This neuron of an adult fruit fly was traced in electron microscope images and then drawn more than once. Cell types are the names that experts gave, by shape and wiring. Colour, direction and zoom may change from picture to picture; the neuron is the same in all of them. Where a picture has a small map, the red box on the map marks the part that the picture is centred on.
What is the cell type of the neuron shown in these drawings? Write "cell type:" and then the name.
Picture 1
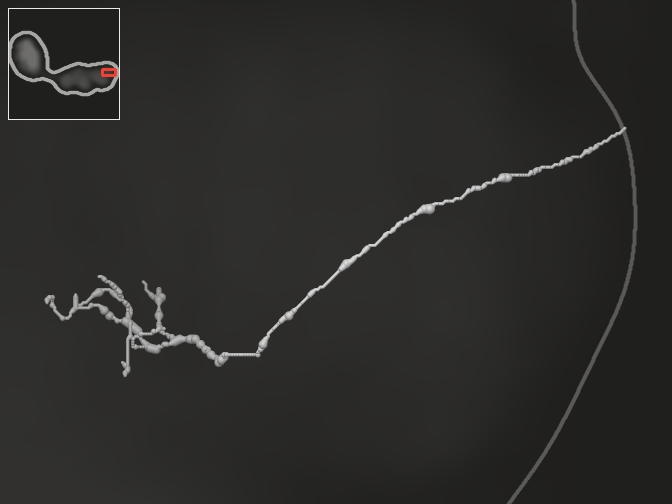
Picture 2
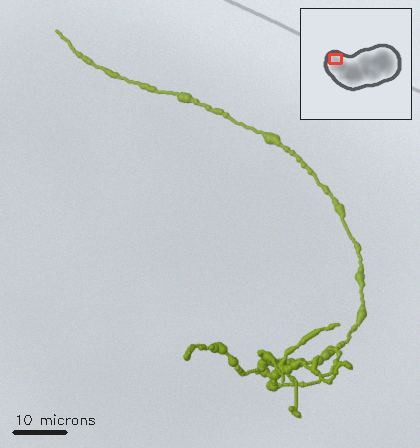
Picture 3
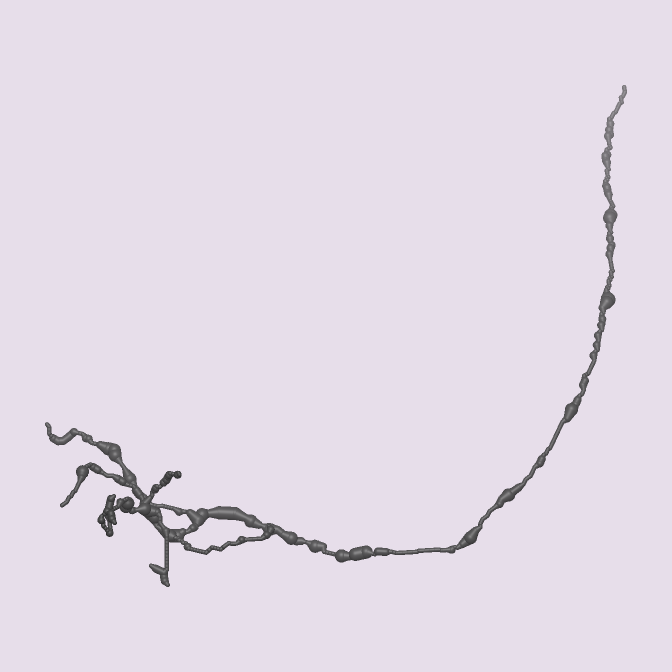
cell type: SNxx04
